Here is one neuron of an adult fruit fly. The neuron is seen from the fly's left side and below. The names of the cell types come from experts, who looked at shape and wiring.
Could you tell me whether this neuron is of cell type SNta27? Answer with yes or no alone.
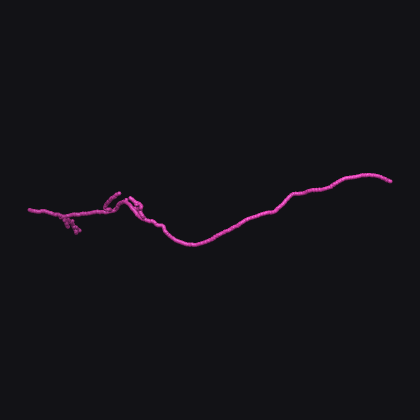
no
